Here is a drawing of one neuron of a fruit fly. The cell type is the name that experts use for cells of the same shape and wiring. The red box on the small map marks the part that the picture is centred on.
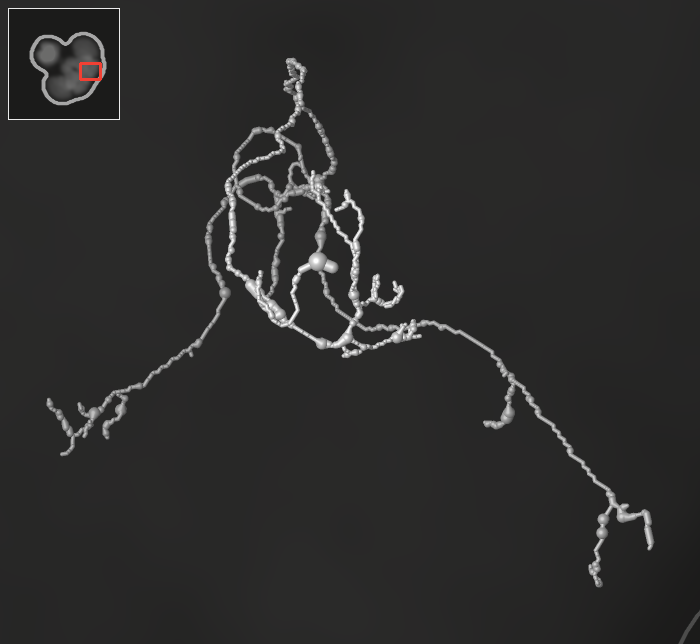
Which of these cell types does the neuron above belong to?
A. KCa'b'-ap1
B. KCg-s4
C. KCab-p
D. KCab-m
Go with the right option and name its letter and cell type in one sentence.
The cell type for the neuron is option C, which is KCab-p.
